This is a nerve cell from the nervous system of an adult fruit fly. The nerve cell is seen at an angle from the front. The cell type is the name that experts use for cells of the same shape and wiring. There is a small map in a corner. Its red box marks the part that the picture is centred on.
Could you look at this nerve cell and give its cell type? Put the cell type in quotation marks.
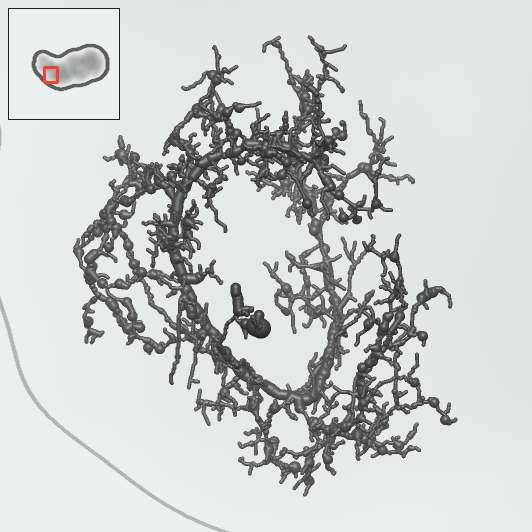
"IN17A052"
